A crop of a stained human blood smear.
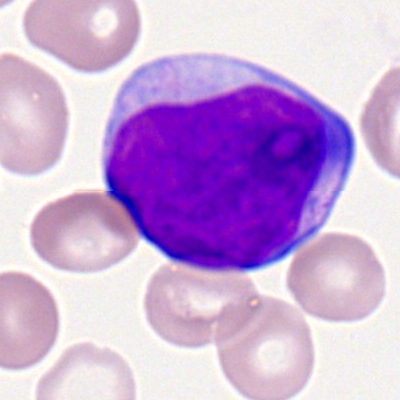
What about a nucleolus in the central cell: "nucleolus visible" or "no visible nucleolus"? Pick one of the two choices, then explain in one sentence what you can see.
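Nucleolus visible. A rounded nucleolus is visible in the upper right part of the nucleus.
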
